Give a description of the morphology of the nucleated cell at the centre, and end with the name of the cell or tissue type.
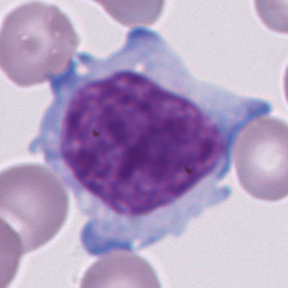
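Several blunt projections of cytoplasm give this cell an irregular outline. Its nucleus is roughly oval, with no lobes. The chromatin is moderately clumped, darker patches separated by paler areas. Above the nucleus, a few small clear vacuoles lie in the cytoplasm. It is a myeloblast.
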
